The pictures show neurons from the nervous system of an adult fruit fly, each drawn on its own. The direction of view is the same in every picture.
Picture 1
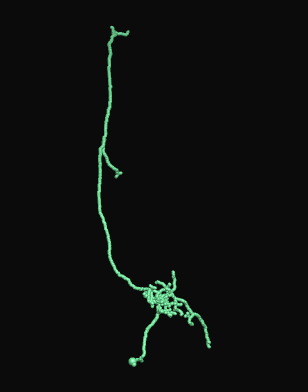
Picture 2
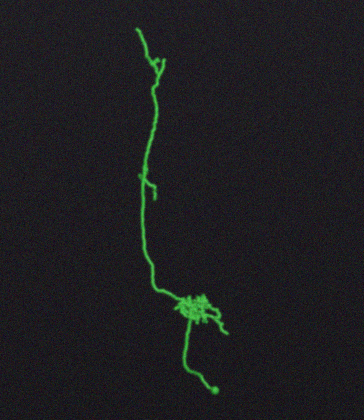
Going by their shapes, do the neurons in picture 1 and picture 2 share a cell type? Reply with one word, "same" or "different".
different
